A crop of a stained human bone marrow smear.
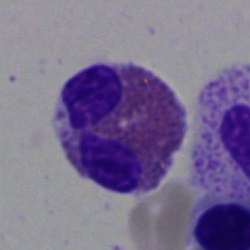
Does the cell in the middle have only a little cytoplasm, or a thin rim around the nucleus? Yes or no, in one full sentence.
No, abundant cytoplasm encircles the nucleus of the cell.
